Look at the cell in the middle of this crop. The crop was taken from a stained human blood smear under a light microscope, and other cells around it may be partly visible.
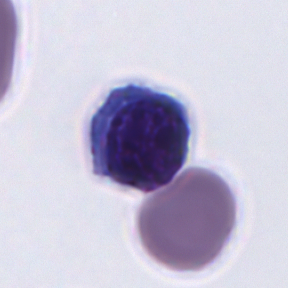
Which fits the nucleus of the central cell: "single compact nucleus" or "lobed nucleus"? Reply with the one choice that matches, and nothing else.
Single compact nucleus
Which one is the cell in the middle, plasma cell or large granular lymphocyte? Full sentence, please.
The crop's centre is taken up by a plasma cell.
